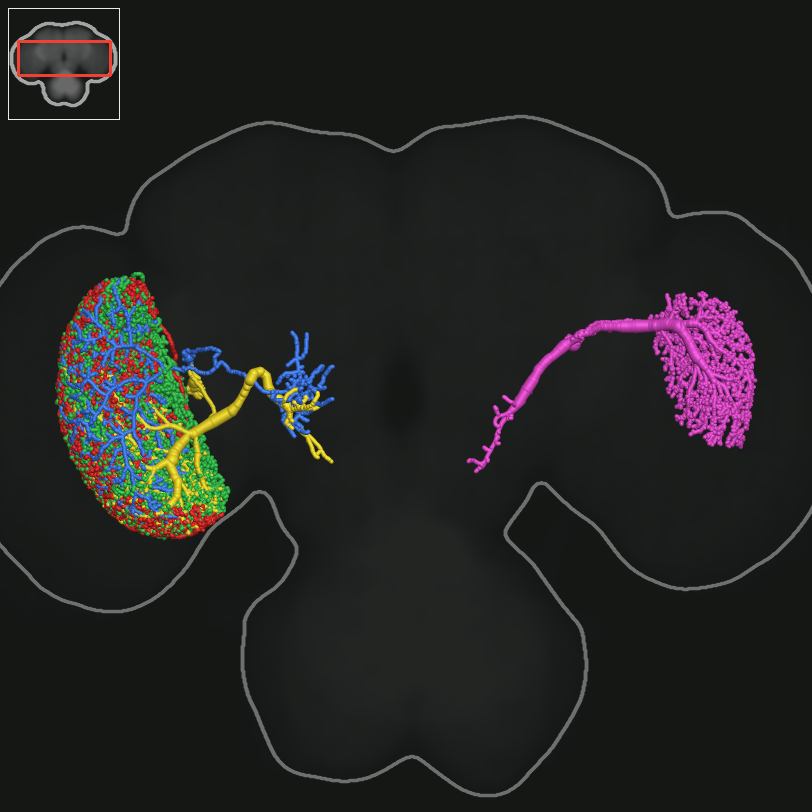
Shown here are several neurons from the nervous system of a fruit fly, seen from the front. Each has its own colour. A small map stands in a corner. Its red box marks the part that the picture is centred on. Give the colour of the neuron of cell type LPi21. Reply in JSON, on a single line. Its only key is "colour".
{"colour": "green"}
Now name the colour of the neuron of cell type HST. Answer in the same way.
{"colour": "blue"}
